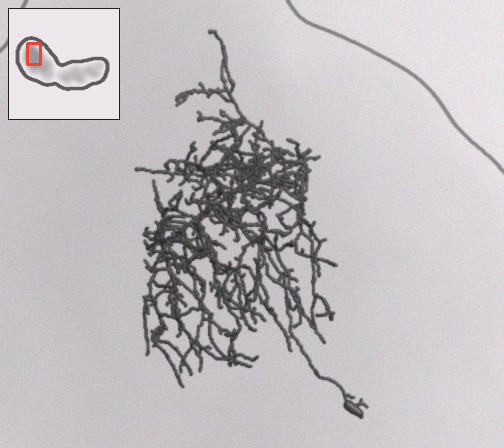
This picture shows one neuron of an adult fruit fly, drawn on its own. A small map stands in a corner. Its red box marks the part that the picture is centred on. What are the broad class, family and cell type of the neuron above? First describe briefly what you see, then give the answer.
Dozens of branch ends can be seen. As drawn here it is taller than it is wide. This is a visual projection neuron. The family is LoVP. It is of cell type LoVP42.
